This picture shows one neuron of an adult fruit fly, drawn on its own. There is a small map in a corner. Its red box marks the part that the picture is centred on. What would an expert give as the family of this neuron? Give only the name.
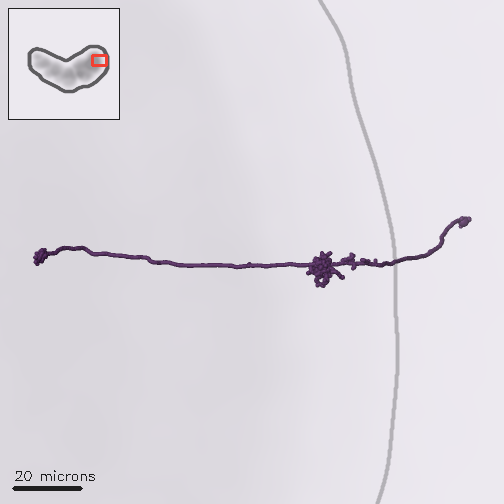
Tm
